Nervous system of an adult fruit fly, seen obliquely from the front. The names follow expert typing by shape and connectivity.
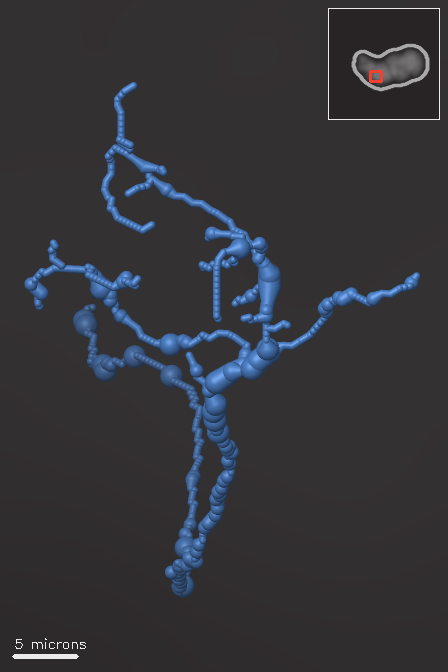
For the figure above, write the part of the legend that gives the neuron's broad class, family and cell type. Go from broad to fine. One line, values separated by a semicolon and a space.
sensory neuron entering the nerve cord; class gustatory; LgLG1a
